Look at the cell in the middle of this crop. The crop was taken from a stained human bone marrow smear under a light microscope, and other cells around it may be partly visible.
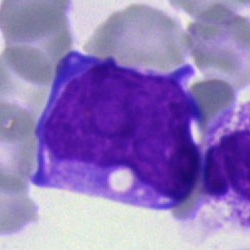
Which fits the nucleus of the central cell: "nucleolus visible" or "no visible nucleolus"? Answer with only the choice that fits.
Nucleolus visible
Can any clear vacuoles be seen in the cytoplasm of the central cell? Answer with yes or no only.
Yes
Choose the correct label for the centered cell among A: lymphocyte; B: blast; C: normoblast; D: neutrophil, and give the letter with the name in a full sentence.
Option B is the correct option, with the middle cell being a blast.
